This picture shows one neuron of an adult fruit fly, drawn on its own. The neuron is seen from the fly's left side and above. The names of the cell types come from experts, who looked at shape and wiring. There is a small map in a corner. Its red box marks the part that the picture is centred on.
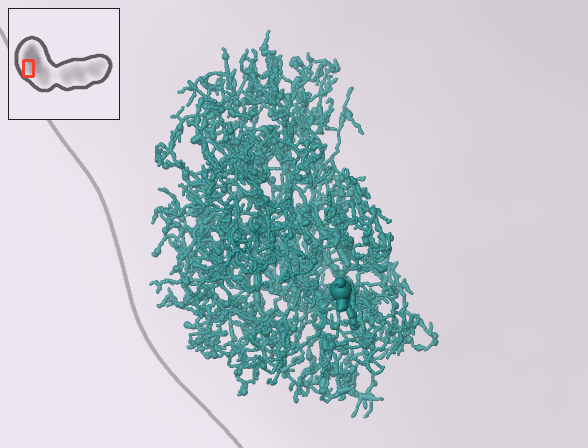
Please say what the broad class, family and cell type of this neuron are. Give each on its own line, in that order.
central-brain intrinsic neuron
hemilineage ALl1_dorsal
lLN2X05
